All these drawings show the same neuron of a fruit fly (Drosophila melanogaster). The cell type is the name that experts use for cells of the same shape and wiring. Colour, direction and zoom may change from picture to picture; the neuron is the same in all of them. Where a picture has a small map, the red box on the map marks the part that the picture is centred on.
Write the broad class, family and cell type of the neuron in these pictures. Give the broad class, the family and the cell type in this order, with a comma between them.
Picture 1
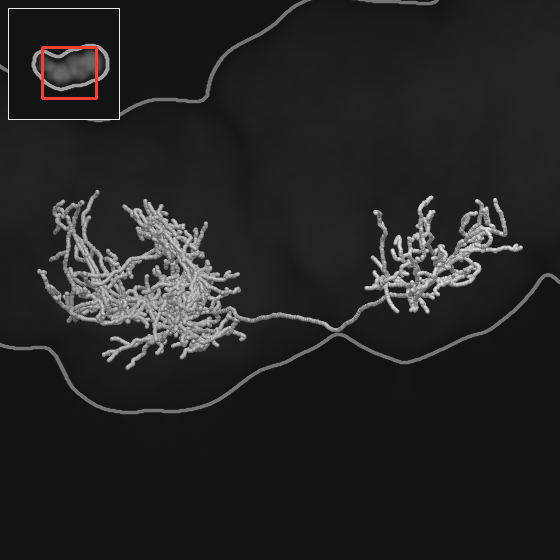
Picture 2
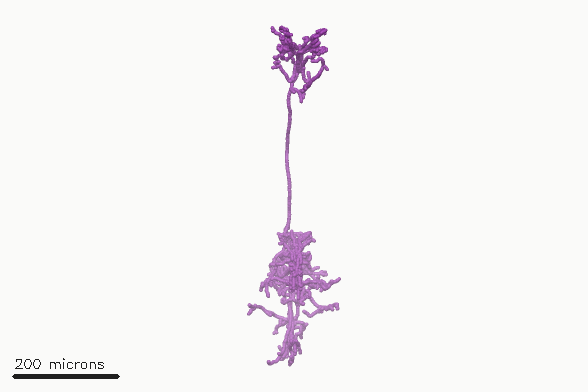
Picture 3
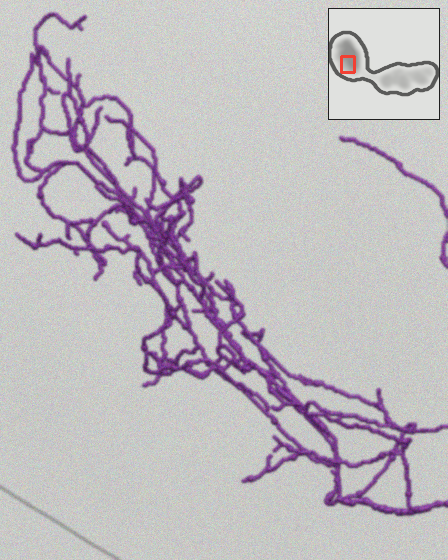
ascending neuron, hemilineage 27X, AN27X003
